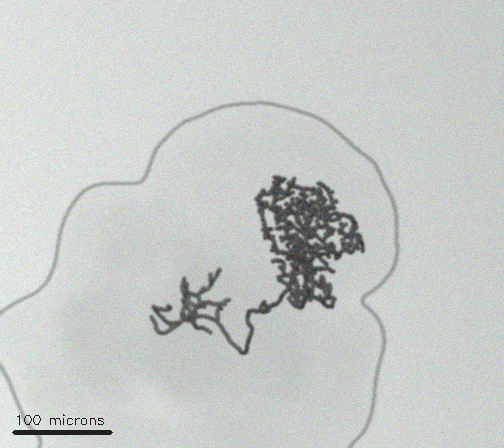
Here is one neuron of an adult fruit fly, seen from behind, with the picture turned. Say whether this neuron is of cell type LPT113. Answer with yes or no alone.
no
